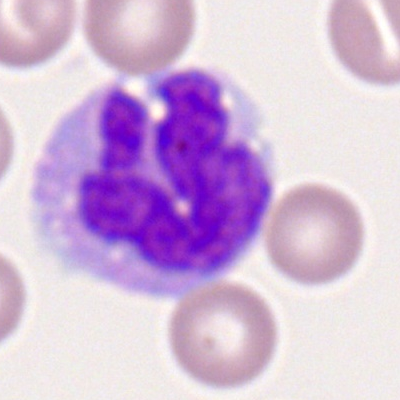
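Monocyte, the central cell in this stained human blood smear. Its outline is roughly round and smooth, and no nucleoli can be seen in the nucleus. The cytoplasm forms a moderate rim of pale lilac colour and contains no large orange-red granules.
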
